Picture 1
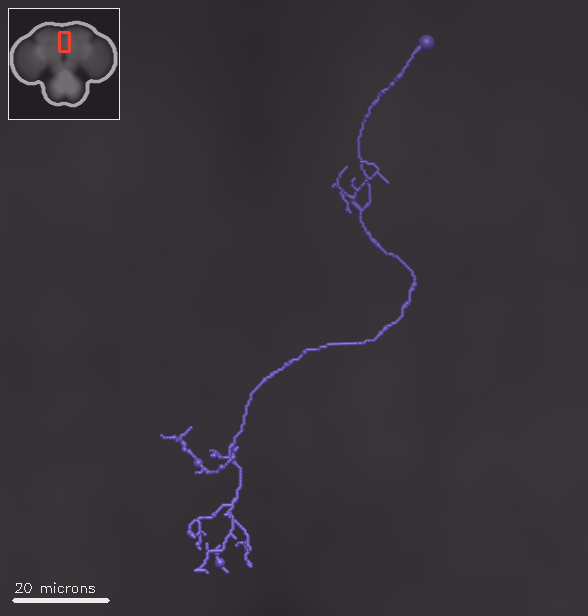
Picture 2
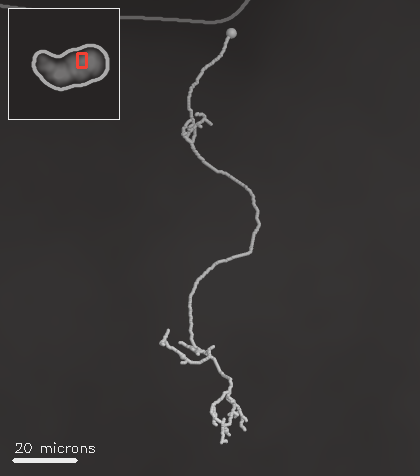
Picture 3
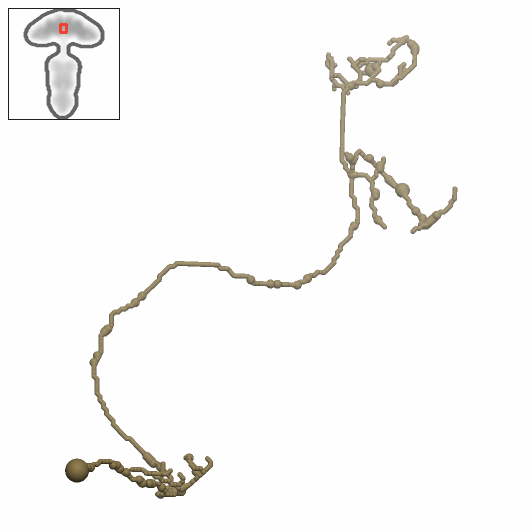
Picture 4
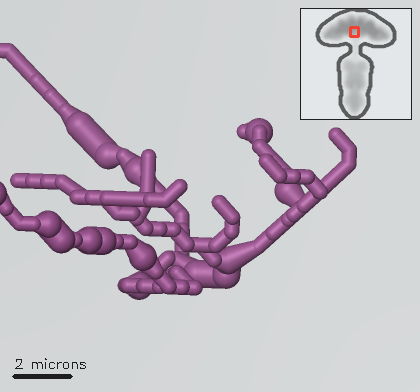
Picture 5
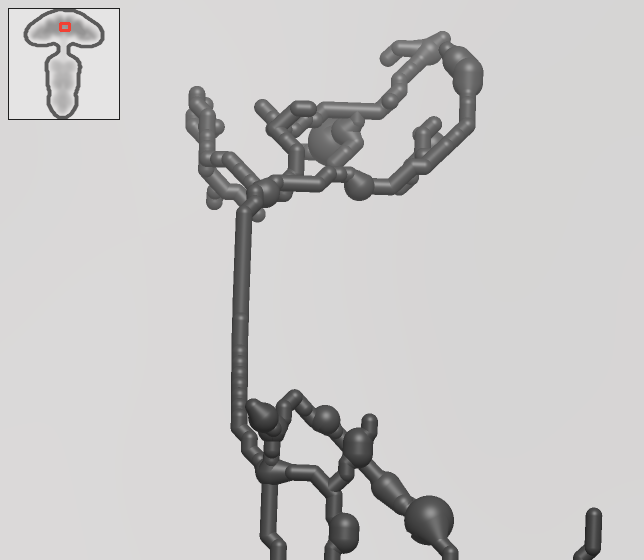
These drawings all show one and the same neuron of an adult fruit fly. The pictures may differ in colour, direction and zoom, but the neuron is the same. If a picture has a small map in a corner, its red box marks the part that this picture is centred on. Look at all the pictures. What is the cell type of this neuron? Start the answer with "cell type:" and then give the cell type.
cell type: PFNp_a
